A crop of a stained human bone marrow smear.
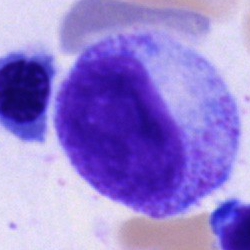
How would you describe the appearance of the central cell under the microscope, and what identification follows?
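Outline round, smooth. Moderate crescent of pale bluish-lilac cytoplasm on right side of nucleus. Cytoplasm next to nucleus paler, with fewer granules than outer edge. No vacuoles. Promyelocyte.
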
